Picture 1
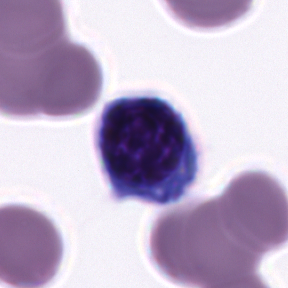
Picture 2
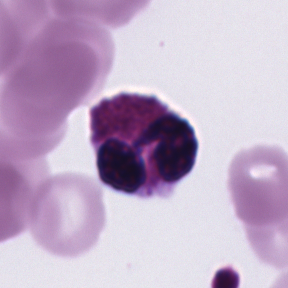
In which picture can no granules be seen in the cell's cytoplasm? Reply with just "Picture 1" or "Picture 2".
Picture 1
